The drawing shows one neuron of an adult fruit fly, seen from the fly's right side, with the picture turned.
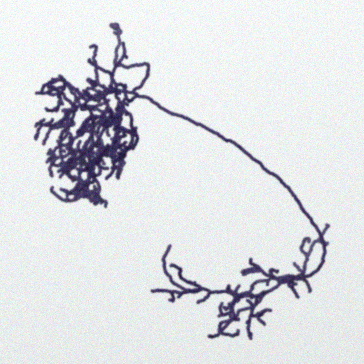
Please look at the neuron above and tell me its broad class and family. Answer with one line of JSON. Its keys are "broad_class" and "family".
{"broad_class": "central-brain intrinsic neuron", "family": "hemilineage ALlv1"}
